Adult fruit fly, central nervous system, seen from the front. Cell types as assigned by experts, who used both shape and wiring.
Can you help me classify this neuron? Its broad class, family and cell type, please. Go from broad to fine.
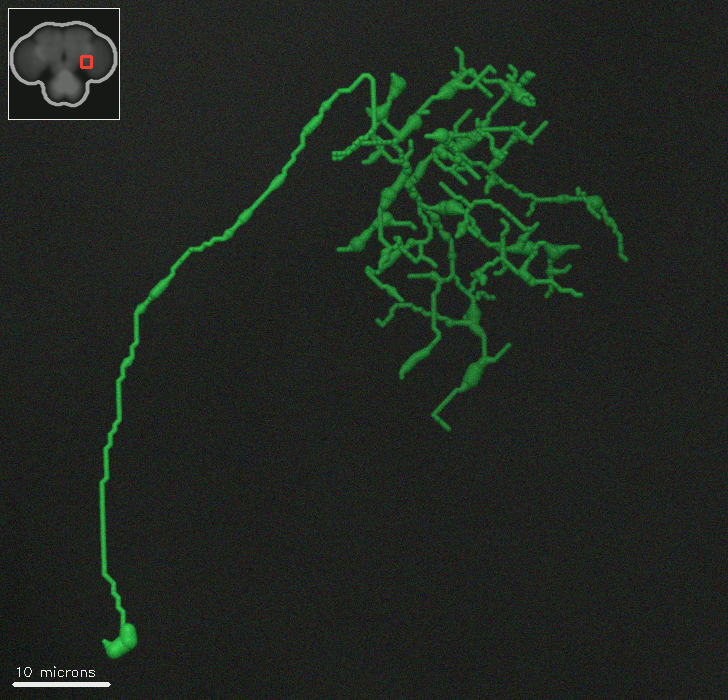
optic-lobe intrinsic neuron; Li; Li22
